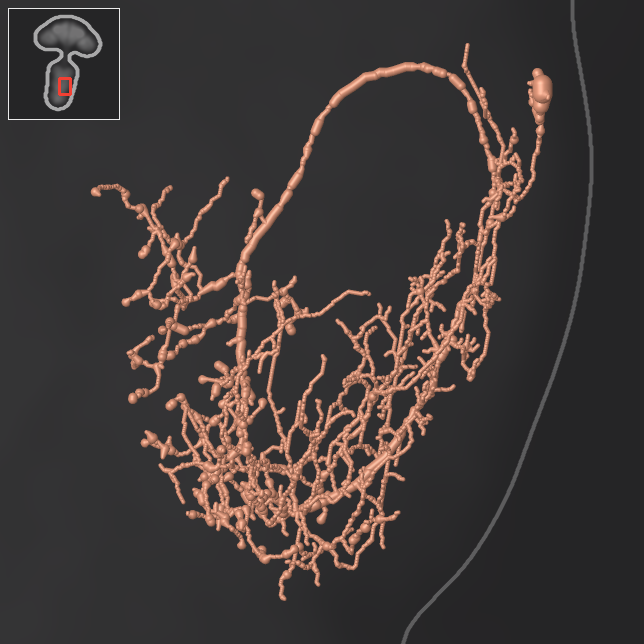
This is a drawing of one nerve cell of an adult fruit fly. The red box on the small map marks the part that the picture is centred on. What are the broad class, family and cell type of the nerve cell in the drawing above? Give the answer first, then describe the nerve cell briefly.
It is a nerve-cord intrinsic neuron. The family is hemilineage 09A. It is of cell type IN09A014. It is in the nerve cord and does not reach the brain. The cell body is at the upper right of the picture. More than a hundred branch ends can be seen.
